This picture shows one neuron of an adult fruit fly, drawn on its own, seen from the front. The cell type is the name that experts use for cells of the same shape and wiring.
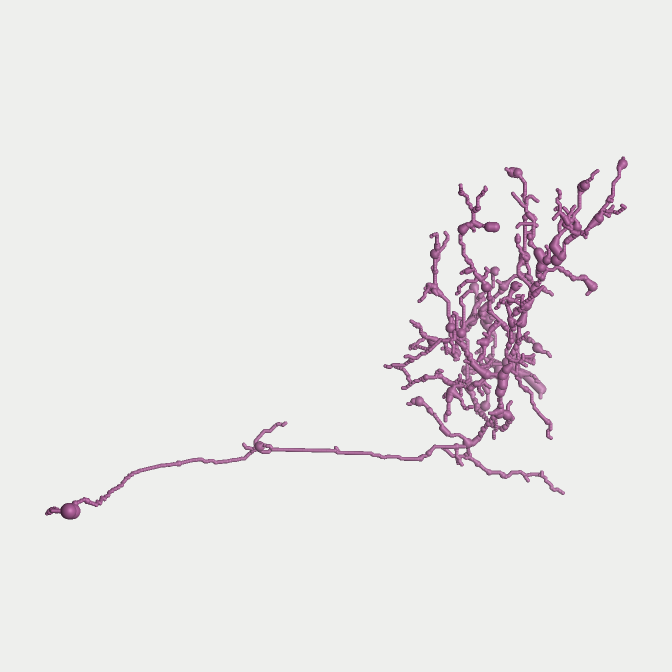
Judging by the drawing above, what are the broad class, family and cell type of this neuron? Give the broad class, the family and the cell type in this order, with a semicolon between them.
nerve-cord intrinsic neuron; hemilineage 14A; IN14A093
